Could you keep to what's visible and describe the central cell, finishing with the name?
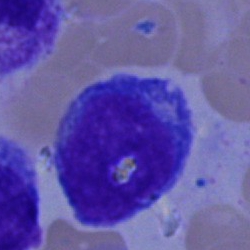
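Round-ish cell, its edge slightly irregular and a bit fuzzy. The nucleus takes up nearly the whole cell. Just below the centre there's a small pale, clear spot. No distinct granules anywhere. It's a proerythroblast.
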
